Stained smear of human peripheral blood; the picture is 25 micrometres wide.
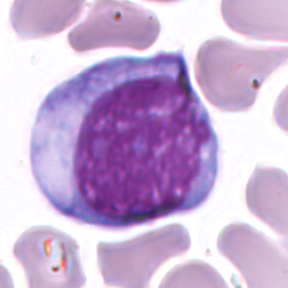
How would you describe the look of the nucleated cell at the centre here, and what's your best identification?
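Look first at the chromatin: it is coarsely clumped, with paler spaces between the clumps. Now turn to the cytoplasm, which is pale blue and forms its widest band on the left side of the nucleus. At the upper right edge of the cell, notice a small pointed tip jutting out. This is a plasma cell.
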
